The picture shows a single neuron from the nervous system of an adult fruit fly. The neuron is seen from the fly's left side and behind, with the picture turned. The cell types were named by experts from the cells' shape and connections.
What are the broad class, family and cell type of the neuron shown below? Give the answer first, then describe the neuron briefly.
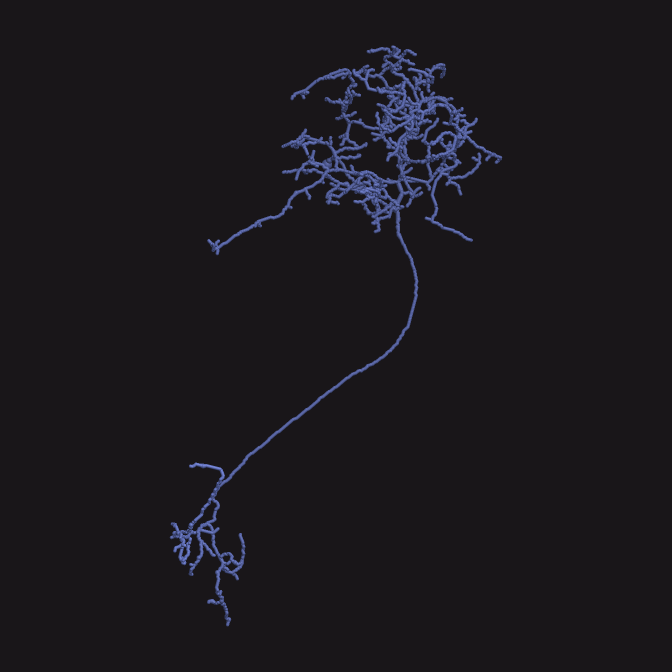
Its broad class is central-brain intrinsic neuron. The family is hemilineage LHl2_dorsal. The cell type is LHAD1b2. Dozens of branch ends can be seen. In this view it is taller than it is wide.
